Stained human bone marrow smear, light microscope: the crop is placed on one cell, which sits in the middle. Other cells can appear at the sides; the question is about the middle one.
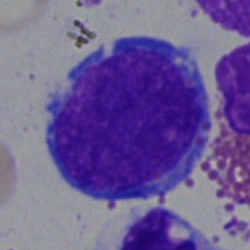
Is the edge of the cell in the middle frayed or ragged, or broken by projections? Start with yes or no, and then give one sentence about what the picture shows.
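Yes. The cytoplasmic edge at the upper left is ragged and frayed.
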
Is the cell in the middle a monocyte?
no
